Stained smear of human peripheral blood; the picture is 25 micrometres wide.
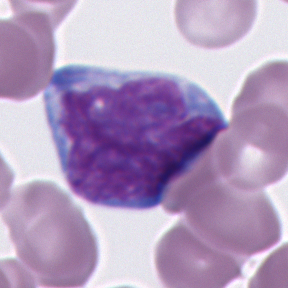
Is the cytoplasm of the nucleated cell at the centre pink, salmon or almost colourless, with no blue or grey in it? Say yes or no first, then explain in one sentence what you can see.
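No. The cytoplasm is blue.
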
